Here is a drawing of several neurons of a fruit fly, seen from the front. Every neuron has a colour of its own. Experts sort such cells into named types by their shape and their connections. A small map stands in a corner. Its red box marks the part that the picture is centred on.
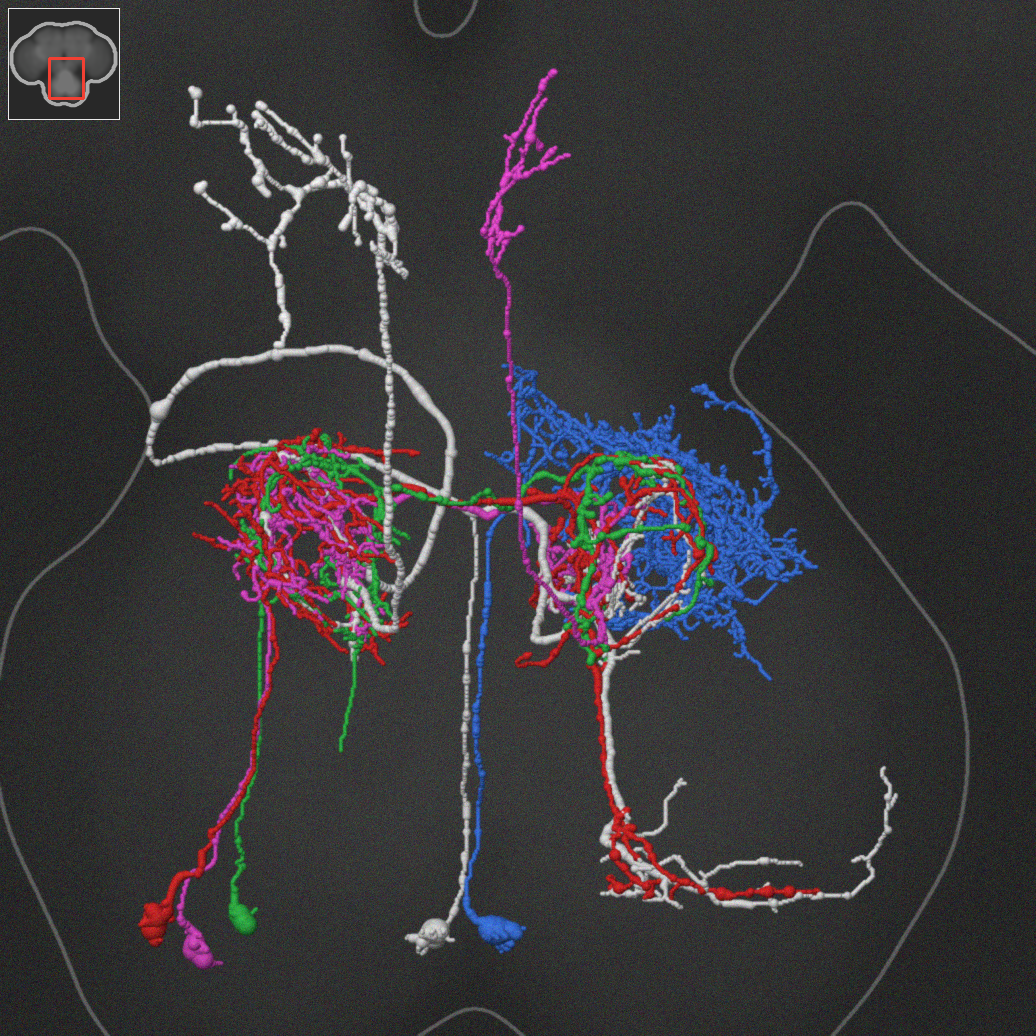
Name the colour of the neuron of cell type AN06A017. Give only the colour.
magenta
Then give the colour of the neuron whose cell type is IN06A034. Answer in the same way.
green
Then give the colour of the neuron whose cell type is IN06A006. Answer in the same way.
red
